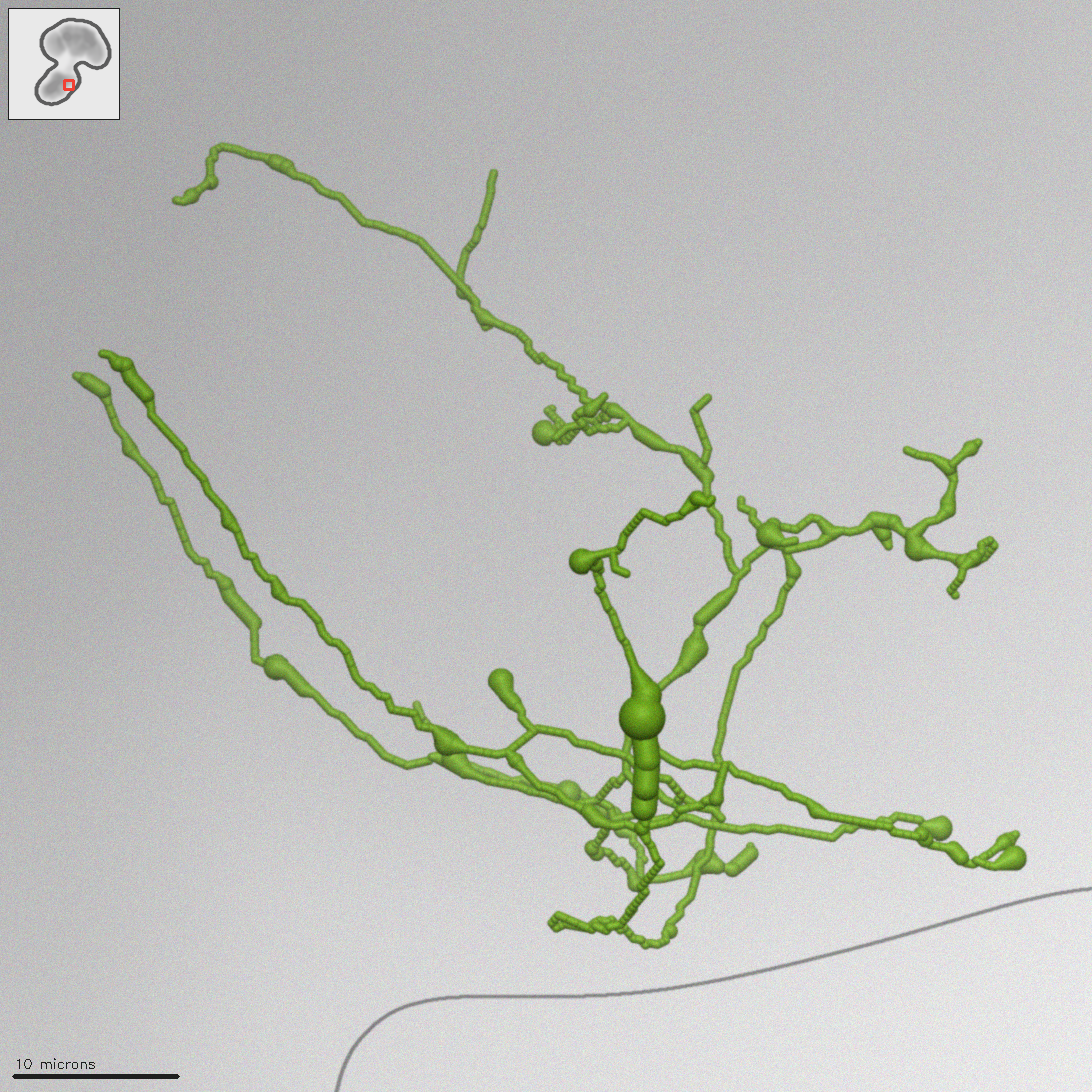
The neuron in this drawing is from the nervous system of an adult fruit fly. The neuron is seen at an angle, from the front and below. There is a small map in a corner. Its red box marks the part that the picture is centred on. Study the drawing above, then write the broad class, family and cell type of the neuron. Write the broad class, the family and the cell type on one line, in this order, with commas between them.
nerve-cord intrinsic neuron, hemilineage 01B, IN01B085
